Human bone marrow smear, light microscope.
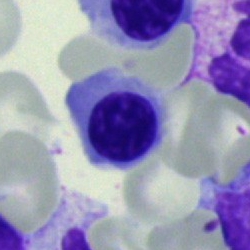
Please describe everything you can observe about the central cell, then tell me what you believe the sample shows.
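Take a look at the outline first: it's irregular and somewhat angular. Now notice how the nucleus sits off-centre toward the right, leaving a wider rim of cytoplasm on the left. There's no distinct nucleolus to see in the nucleus, and the cytoplasm shows no granules. This cell is an erythroblast.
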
